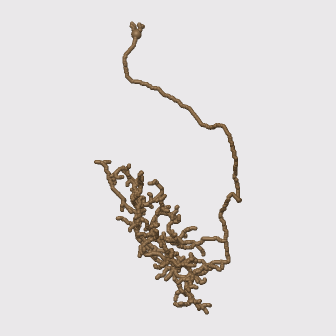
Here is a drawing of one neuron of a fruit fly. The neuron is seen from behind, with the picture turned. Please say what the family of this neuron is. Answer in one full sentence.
The family of the neuron is Li.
